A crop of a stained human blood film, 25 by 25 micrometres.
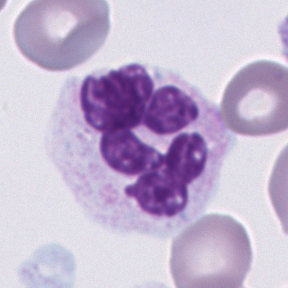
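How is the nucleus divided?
Into more than three separate lobes.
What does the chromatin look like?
Dense, clumped and dark purple.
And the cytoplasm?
Pale pinkish-lilac, holding fine, faint pinkish-violet granules.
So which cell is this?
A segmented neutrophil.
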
